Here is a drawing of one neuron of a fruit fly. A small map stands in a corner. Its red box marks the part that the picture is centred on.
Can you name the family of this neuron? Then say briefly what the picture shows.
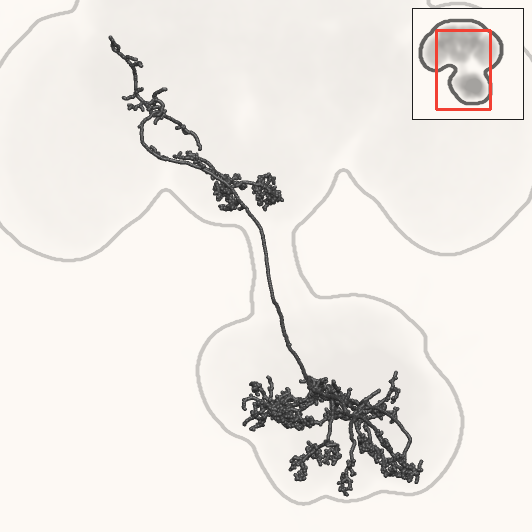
The family is hemilineage 08B. This is an ascending neuron. As drawn here it is taller than it is wide.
